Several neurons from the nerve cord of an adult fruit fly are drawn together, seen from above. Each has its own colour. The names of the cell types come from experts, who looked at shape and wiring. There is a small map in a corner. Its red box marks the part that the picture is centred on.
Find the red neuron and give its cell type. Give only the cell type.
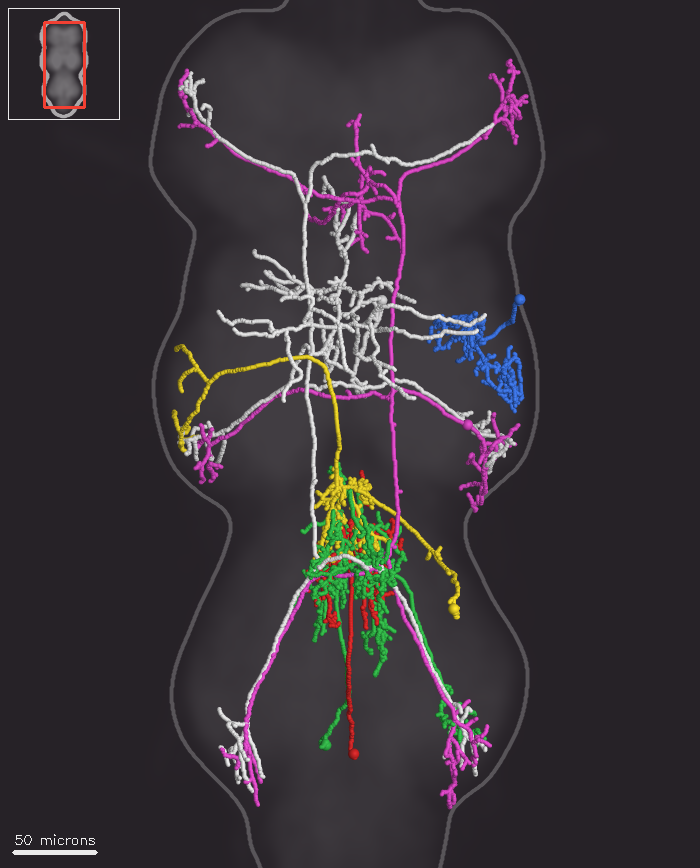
IN00A058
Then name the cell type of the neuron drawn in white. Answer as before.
IN06B035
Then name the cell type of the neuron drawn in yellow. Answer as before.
IN18B038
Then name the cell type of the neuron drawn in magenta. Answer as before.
IN06B028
